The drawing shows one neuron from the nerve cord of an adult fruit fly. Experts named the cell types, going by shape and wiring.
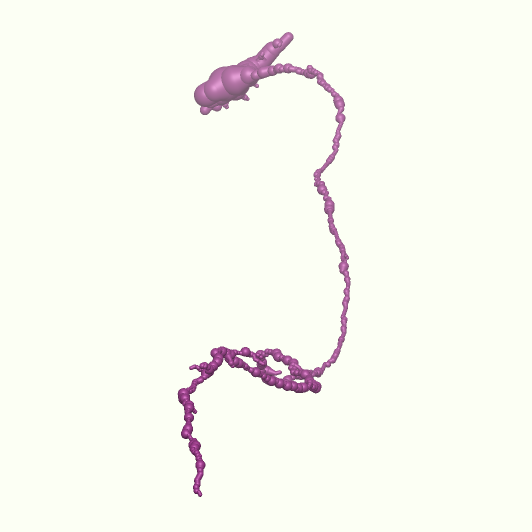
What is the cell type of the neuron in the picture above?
SNpp42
